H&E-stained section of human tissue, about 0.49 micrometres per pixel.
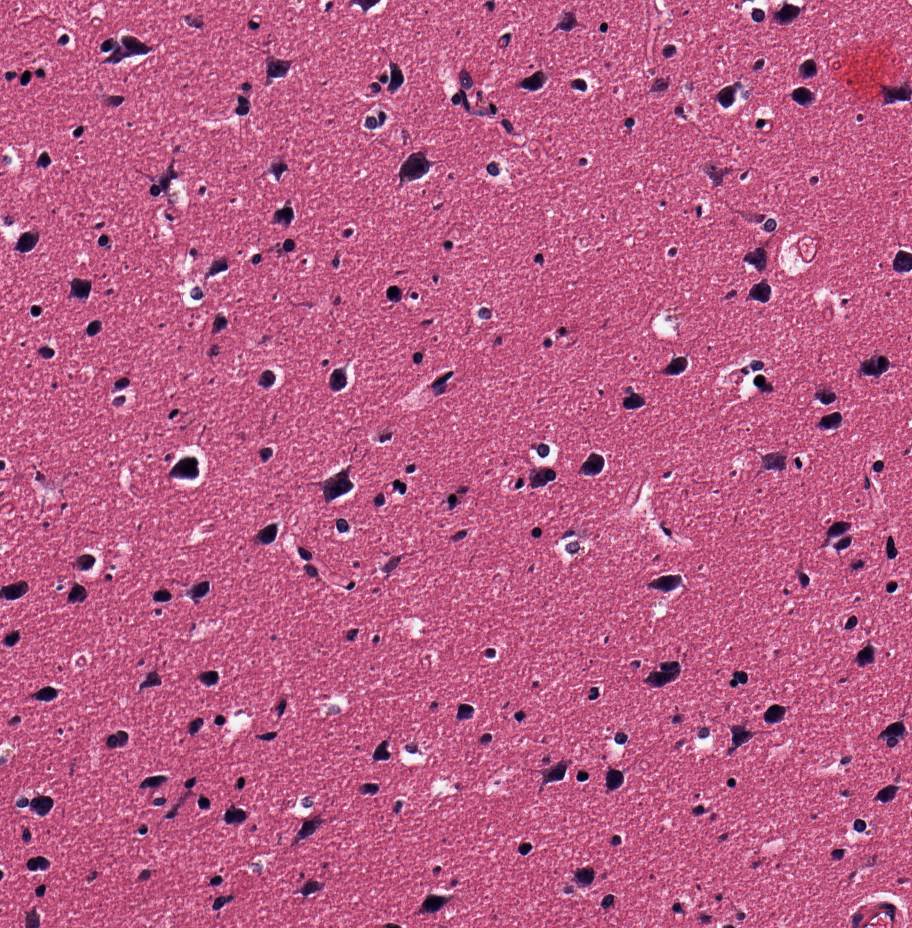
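Cerebral cortex. A uniform, finely granular pink matrix fills the field, with cells scattered singly through it and no epithelium, glands or lined units. Most cells are small, with round, dark nuclei and almost no visible cytoplasm; scattered larger cells have dark, angular, triangular bodies tapering into thin processes.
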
